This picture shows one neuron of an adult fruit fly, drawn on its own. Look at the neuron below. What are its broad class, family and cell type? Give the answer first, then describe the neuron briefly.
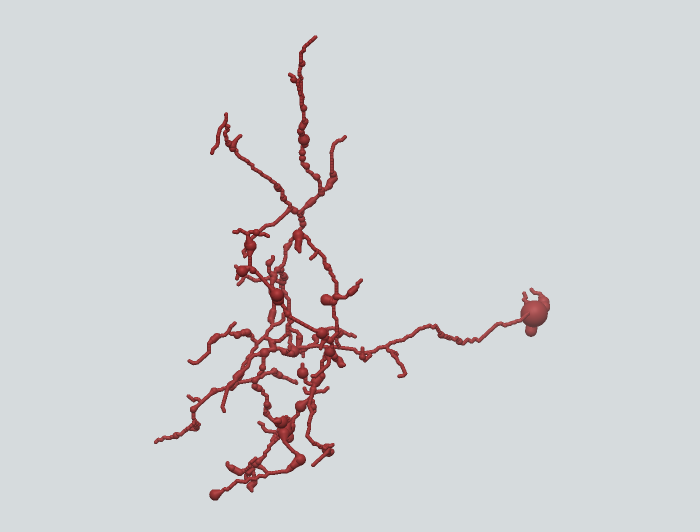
It is a central-brain intrinsic neuron. The family is hemilineage TRdl_b. The cell type is GNG415. The cell body is on the right of the picture. The picture shows dozens of branch ends.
